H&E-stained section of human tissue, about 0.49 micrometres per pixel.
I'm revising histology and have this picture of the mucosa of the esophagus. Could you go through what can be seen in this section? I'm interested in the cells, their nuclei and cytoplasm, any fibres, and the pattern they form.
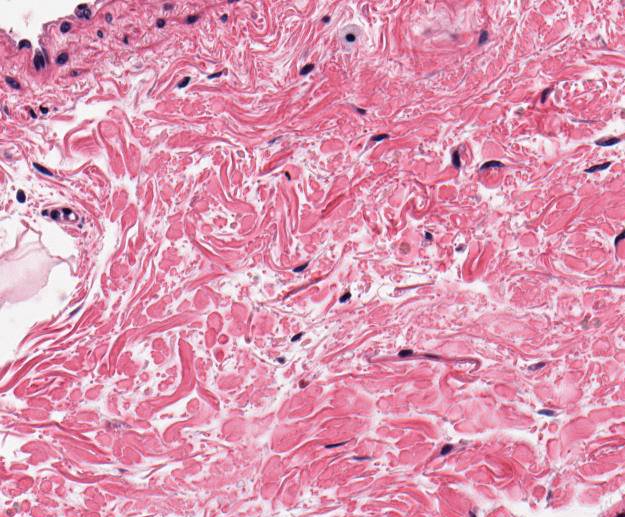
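Pink collagen bundles fill the field, running in haphazard, wavy directions. Because they are cut both across and lengthwise, rounded and elongated profiles lie side by side. Narrow clear clefts separate many of the bundles. Fibroblast nuclei among them are sparse, thin, dark and spindle-shaped.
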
